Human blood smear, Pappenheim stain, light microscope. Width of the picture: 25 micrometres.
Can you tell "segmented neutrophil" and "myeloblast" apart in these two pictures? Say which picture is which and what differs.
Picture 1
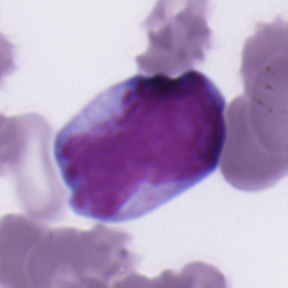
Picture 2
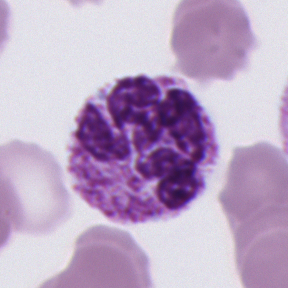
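Assignment: myeloblast in picture 1, segmented neutrophil in picture 2. Outline: the myeloblast's is angular, with several fairly straight sides, while the segmented neutrophil's is round. Nucleus: in the myeloblast it fills most of the cell and leaves only a small amount of cytoplasm; in the segmented neutrophil it is divided into several separate lobes linked by thin strands, crowding the upper and right part of the cell.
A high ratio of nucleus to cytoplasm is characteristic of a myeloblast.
Chromatin and nucleoli: the segmented neutrophil's chromatin is dark purple and coarsely clumped, and no nucleoli are visible in its lobes. Cytoplasm: the myeloblast's is pale blue-grey and shows mainly as pale crescents at the upper-left and lower-right edges, while most of the segmented neutrophil's exposed cytoplasm lies at the lower left. Granules: the myeloblast shows none, and no vacuoles either, whereas fine violet granules are scattered throughout the segmented neutrophil's cytoplasm.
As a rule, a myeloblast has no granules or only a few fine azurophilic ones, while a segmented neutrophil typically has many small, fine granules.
Size: the segmented neutrophil is about 13 micrometres across.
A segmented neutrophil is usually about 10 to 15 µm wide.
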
